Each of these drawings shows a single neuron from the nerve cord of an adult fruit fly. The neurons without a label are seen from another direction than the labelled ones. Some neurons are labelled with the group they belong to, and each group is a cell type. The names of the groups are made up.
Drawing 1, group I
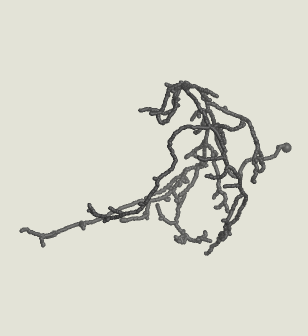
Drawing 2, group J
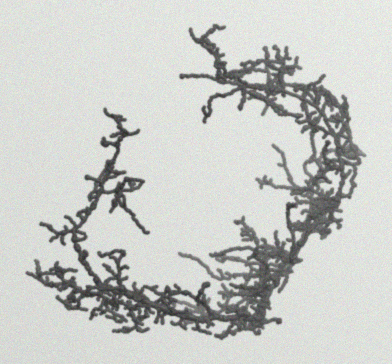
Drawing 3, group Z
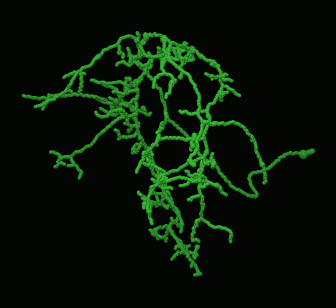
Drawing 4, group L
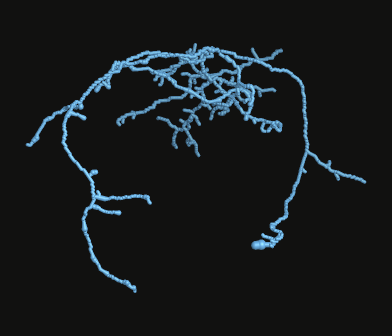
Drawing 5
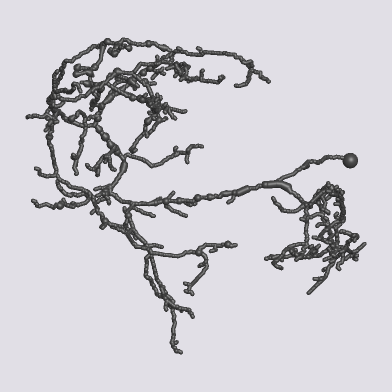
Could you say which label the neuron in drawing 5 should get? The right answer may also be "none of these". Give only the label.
group Z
